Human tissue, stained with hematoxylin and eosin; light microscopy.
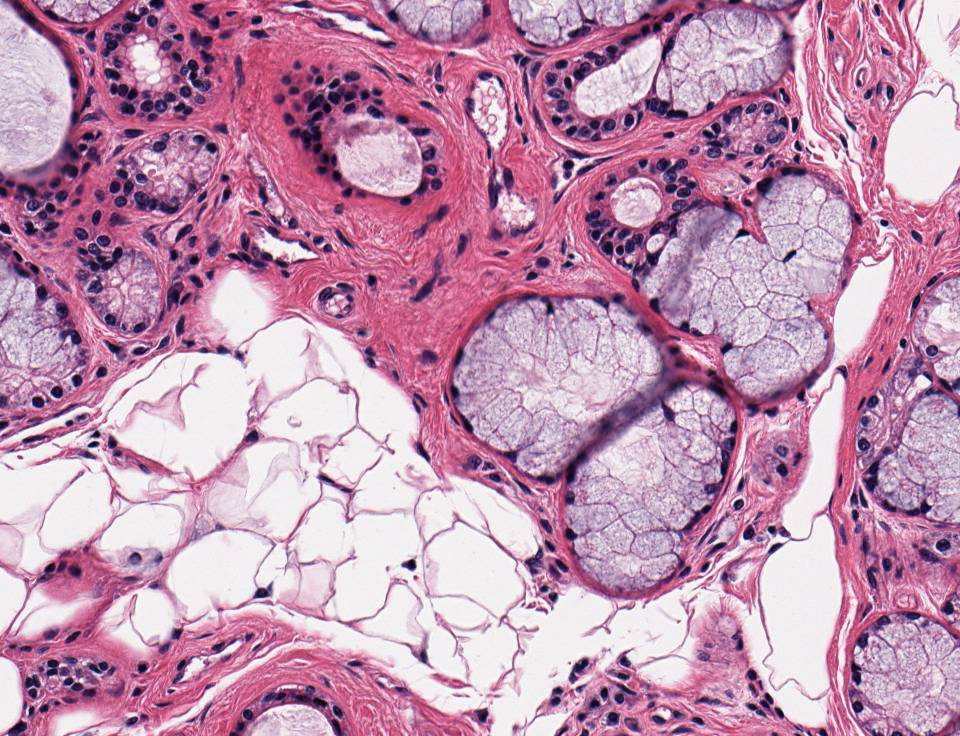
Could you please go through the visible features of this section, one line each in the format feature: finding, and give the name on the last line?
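Mucous acini: large, rounded, finely reticulated pale grey-blue cytoplasm, centre and right
Mucous nuclei: small, dark, flattened against outer edge
Upper units: smaller, crowded round dark nuclei around small lumina
Fat cells: empty, polygonal, thin-walled cluster, lower left
Name: minor salivary gland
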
